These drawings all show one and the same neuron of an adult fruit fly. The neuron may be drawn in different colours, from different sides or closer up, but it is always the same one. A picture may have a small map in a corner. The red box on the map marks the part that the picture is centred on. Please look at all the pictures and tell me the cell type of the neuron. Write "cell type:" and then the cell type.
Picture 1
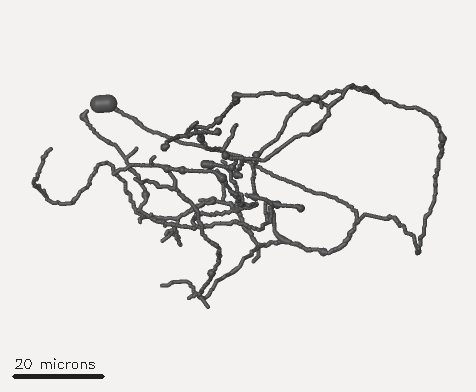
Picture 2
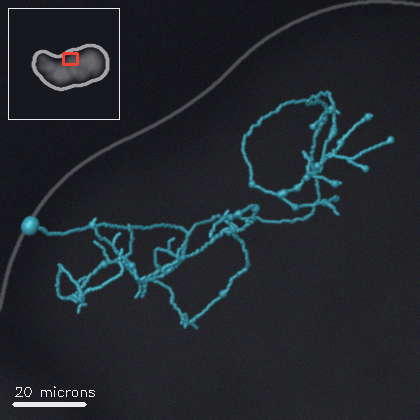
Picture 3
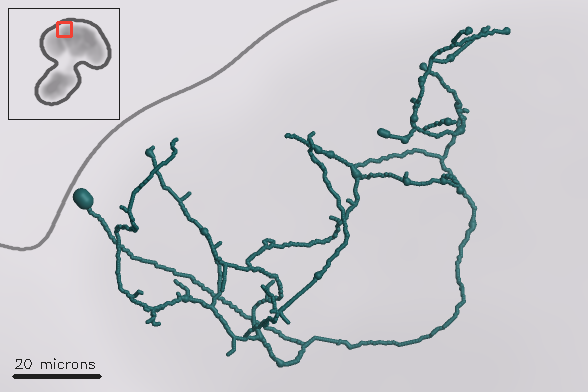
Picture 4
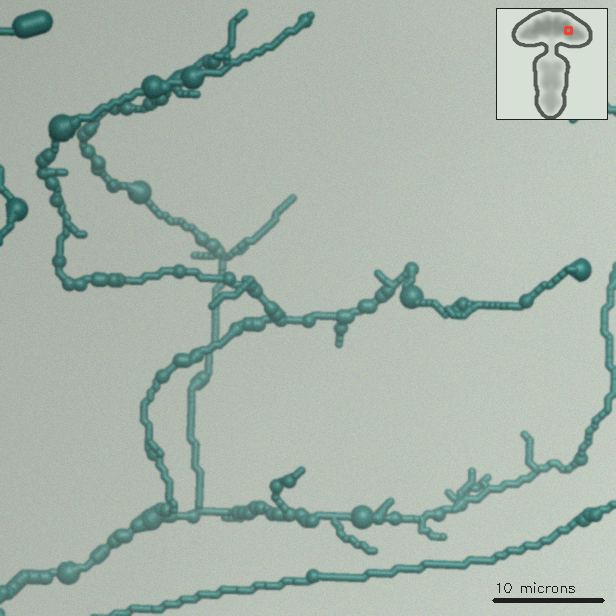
cell type: CB3008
